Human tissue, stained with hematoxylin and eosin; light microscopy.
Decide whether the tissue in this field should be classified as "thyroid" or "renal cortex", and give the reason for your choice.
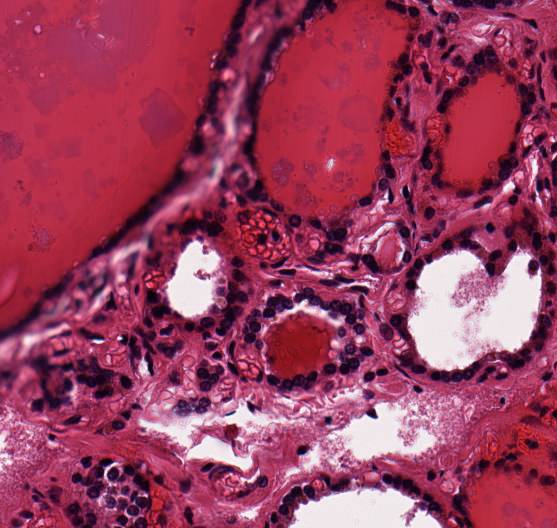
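The tissue is thyroid. Rounded follicles of widely varying size, separated by thin strands of stroma, make up the field. A very large upper-left follicle holds homogeneous pink colloid and is lined by a single layer of flattened epithelial cells. Smaller follicles in the lower half are lined by single-layered cuboidal cells with round dark nuclei.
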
